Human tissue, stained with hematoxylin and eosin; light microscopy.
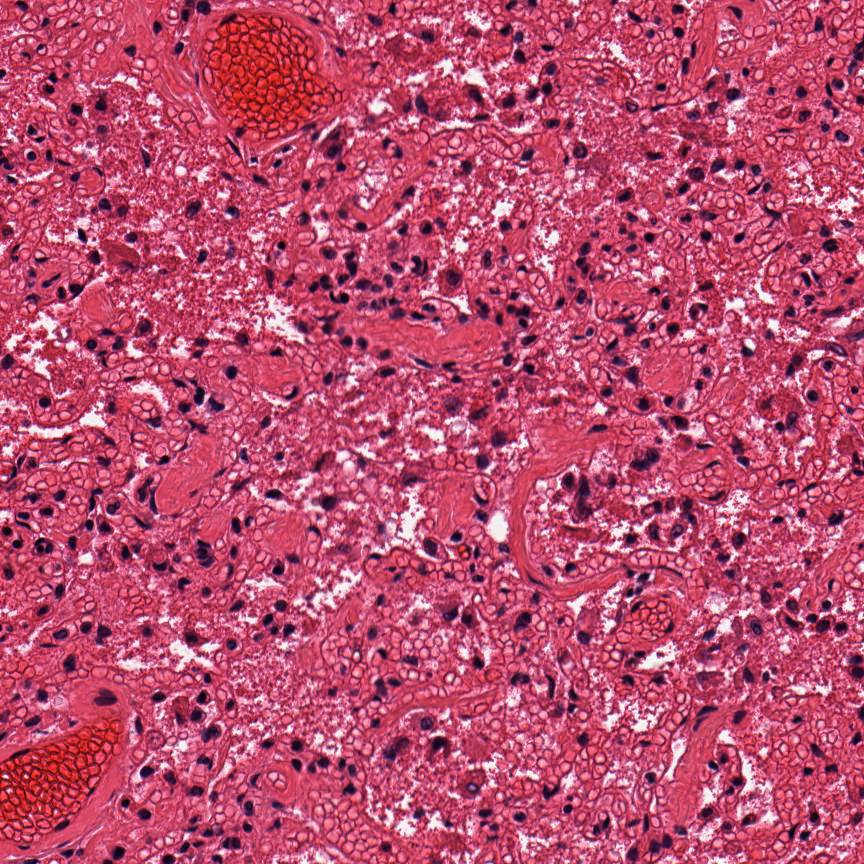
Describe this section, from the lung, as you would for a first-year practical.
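The field shows a honeycomb-like pattern throughout, formed by clusters of small round pale pink profiles with dark outlines. Between the clusters lies a finely granular pink matrix with scattered tiny clear holes. Small round dark-staining nuclei are scattered evenly across the whole field. A thin, wavy pink fibrous band curves through the centre right.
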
